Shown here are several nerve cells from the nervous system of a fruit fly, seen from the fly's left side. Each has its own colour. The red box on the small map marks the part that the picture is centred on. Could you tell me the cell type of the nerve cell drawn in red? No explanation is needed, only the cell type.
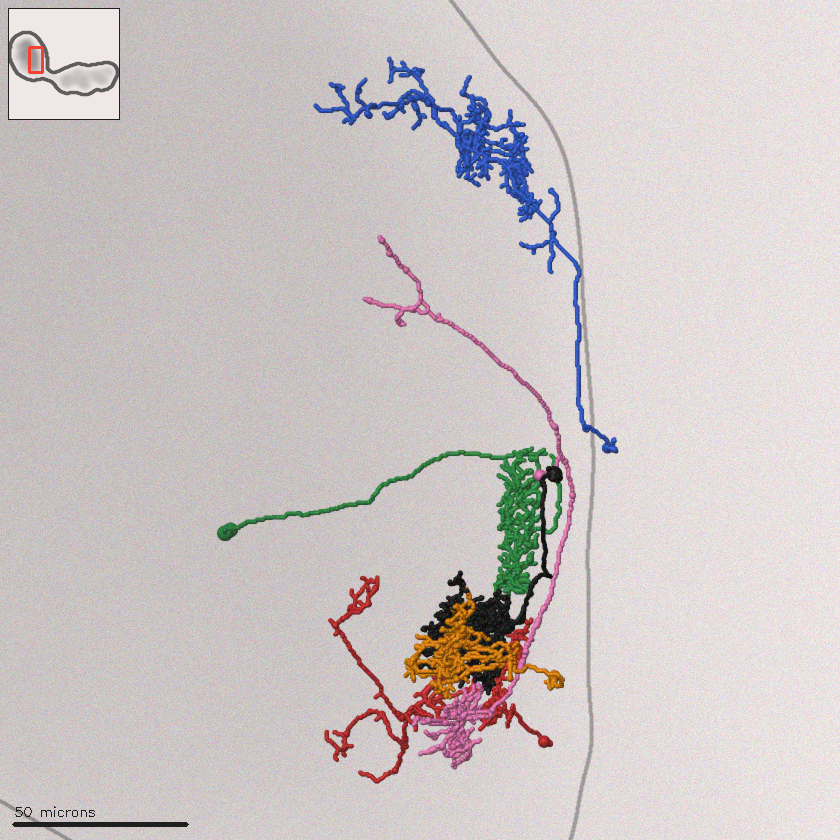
Y12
